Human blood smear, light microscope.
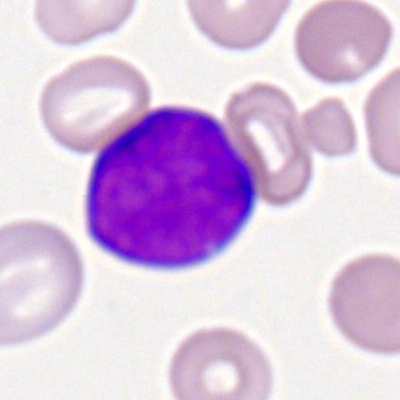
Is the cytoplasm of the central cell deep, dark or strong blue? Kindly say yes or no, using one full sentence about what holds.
Yes, a strongly blue cytoplasm belongs to this cell.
